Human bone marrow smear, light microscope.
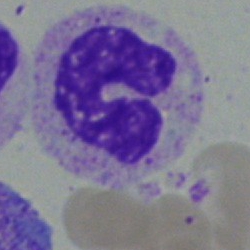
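Band neutrophil: note how deeply the nucleus is indented from the right side, which bends it into a C shape. Its chromatin is dark purple and clumped, broken by small pale gaps. Around it the cytoplasm is pale pinkish-lilac, with fine, faint lilac granules all through.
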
